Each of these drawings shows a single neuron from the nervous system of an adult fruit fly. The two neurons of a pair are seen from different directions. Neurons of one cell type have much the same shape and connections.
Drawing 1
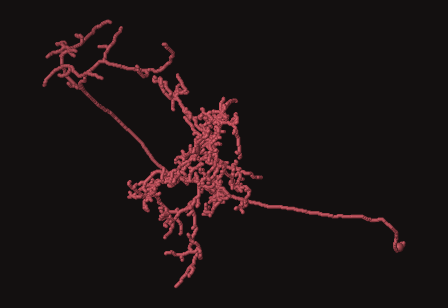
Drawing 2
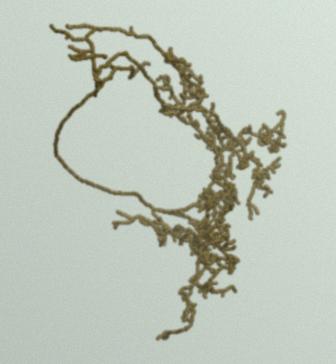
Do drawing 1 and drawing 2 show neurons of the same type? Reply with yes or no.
yes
